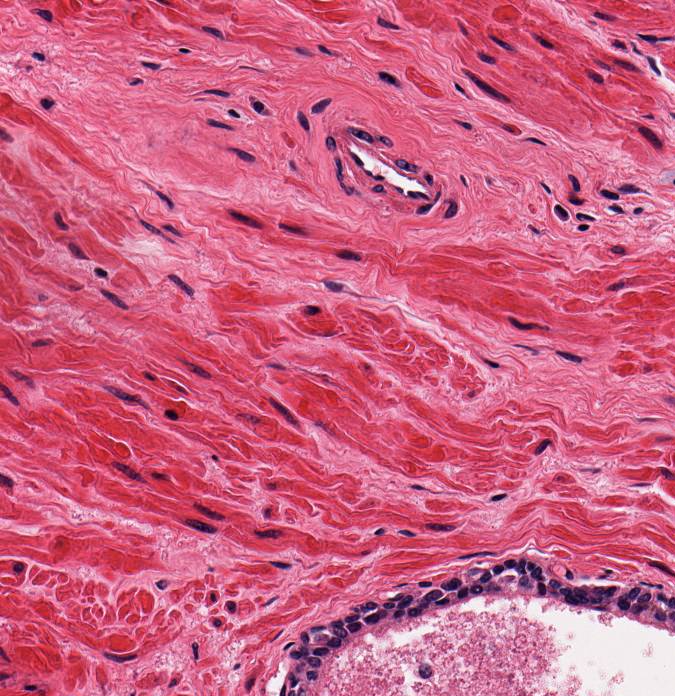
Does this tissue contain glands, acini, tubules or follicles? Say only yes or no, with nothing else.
Yes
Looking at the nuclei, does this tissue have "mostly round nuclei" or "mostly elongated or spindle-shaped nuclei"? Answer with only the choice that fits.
Mostly elongated or spindle-shaped nuclei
